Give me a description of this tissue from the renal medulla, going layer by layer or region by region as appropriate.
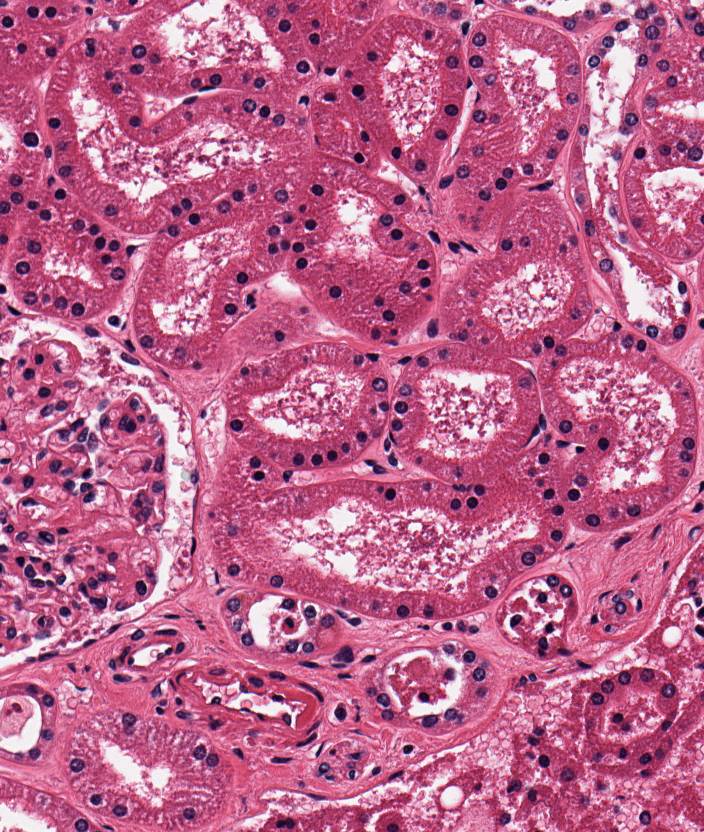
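First, the field: mostly closely packed tubules, cut across and obliquely, with little tissue between. Second, the large tubule lining: one layer of cells with abundant granular pink cytoplasm. Third, their nuclei: round, dark, set toward the cells' outer edge. Last, the bottom: smaller tubules with lower lining cells and less cytoplasm.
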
